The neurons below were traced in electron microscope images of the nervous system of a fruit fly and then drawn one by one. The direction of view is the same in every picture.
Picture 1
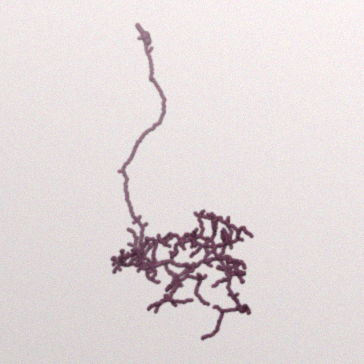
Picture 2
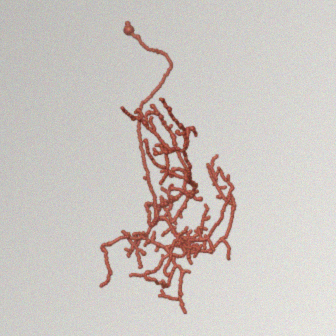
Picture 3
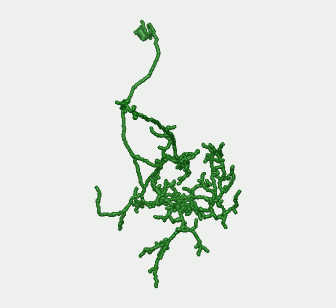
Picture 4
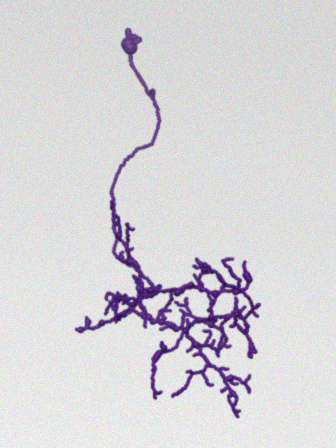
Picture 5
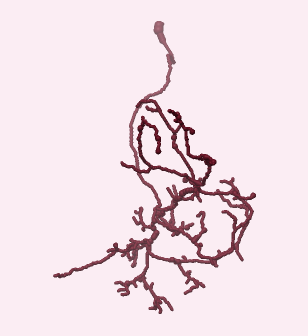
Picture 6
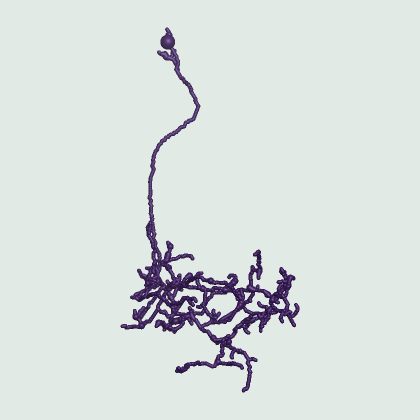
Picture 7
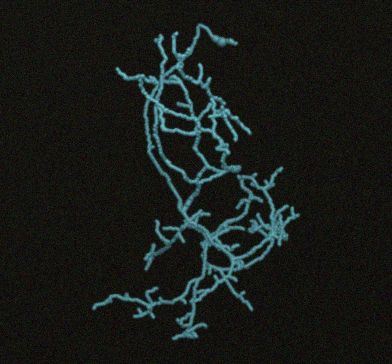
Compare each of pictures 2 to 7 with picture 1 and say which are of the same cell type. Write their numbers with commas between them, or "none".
4, 6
